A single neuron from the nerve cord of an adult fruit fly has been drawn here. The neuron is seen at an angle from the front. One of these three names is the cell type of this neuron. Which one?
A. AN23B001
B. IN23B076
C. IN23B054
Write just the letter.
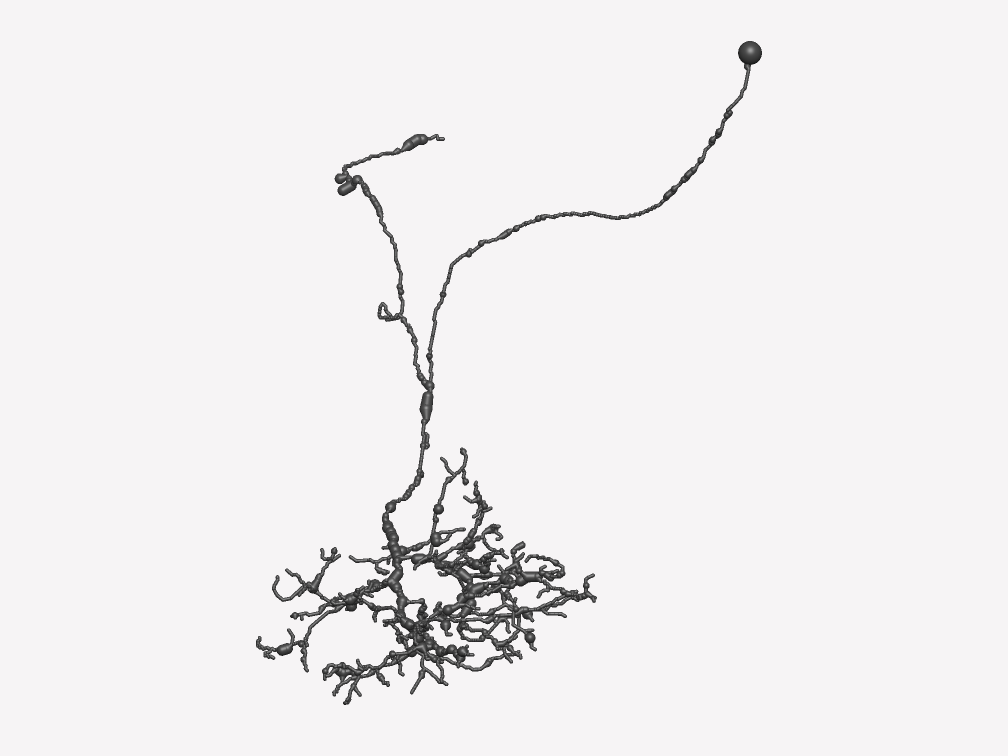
C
